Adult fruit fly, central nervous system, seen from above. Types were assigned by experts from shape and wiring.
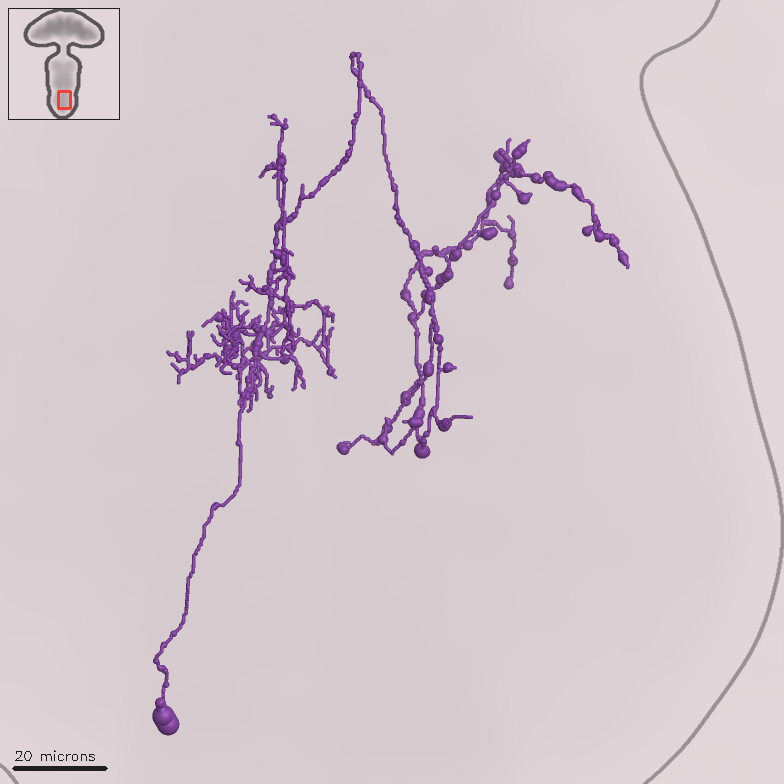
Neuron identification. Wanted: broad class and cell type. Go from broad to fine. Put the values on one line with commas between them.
nerve-cord intrinsic neuron, INXXX383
